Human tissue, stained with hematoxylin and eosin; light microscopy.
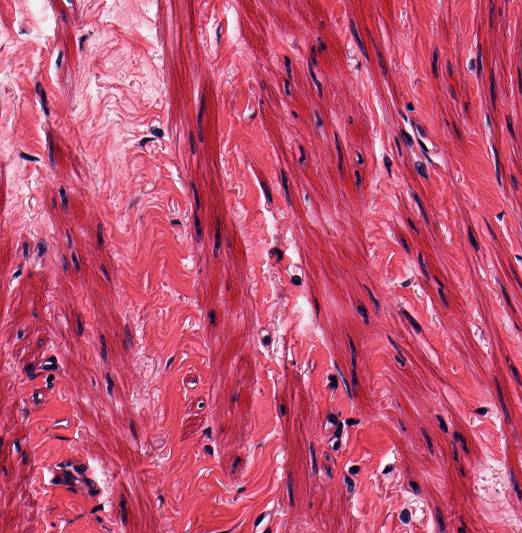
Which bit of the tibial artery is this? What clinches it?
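Tunica media: long bundles of spindle-shaped cells run roughly from top to bottom across the field. Their deeply eosinophilic cytoplasm merges into strands without visible cross-striations, and their elongated dark nuclei lie along the long axis of each cell.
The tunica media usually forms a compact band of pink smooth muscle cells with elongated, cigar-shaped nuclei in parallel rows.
Paler pink, wavy fibrous stroma lies between the bundles, widest on the left.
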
